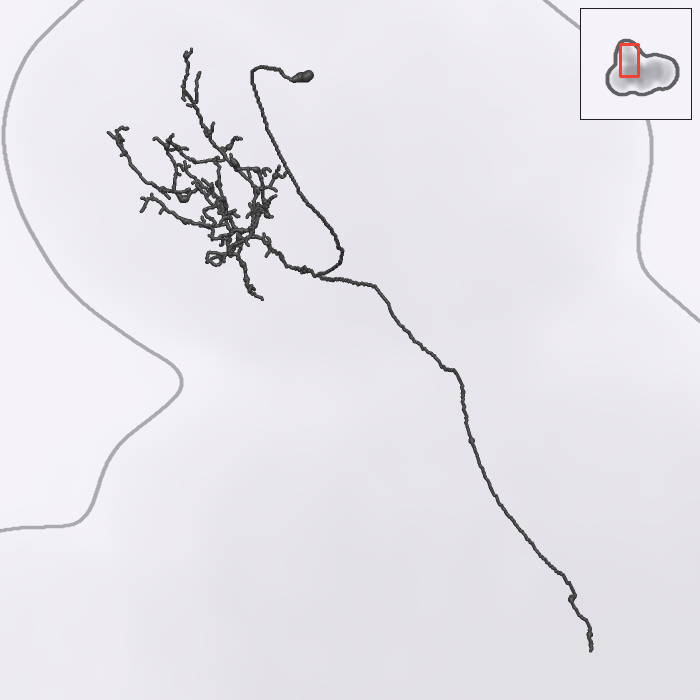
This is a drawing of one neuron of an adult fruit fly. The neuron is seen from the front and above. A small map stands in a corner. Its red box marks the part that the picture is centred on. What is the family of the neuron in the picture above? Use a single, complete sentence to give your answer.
Concerning family, this neuron is hemilineage 23B.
